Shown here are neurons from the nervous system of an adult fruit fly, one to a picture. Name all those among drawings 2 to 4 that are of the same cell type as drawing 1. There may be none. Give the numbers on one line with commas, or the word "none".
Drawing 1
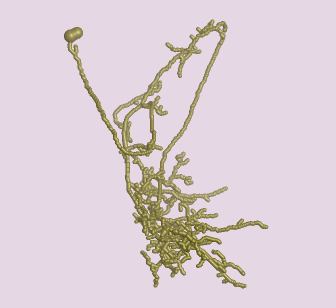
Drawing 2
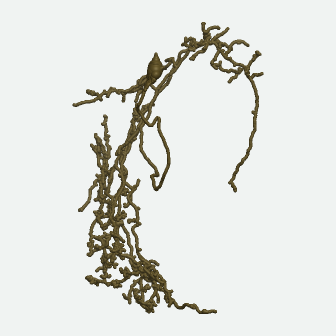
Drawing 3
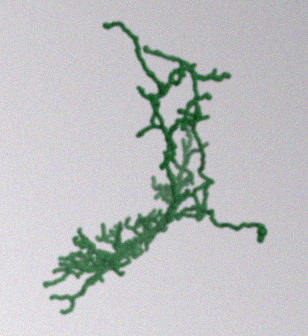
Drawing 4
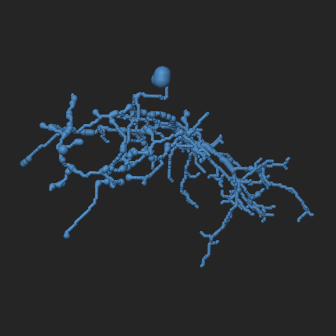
2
